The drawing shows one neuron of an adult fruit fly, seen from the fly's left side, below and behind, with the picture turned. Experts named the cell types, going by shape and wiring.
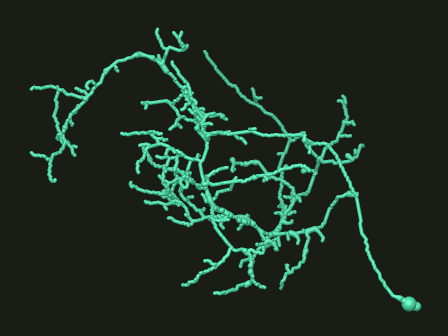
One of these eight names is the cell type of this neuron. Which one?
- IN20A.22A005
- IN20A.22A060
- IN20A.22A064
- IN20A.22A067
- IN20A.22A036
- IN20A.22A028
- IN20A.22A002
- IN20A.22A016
IN20A.22A060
